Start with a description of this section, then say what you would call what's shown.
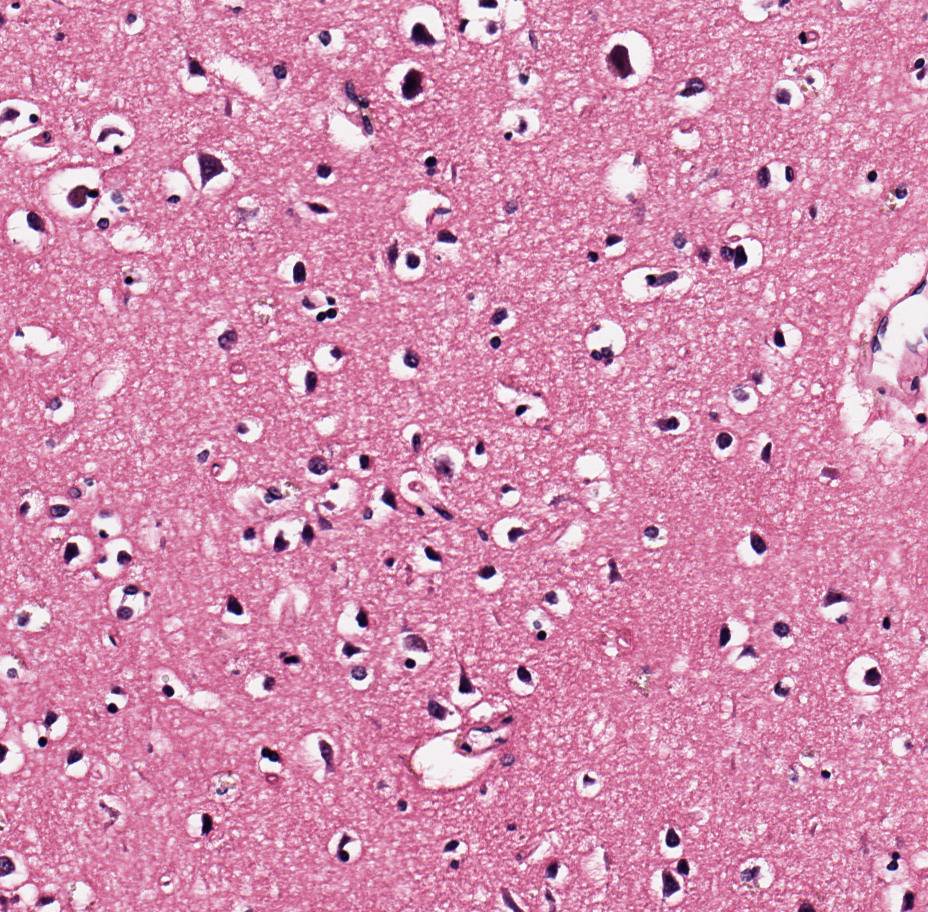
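Fine pink fibrillary neuropil throughout, cells scattered singly. Texture finely vacuolated, bubbly. Small round dark glial nuclei dotted evenly. No epithelium, glands or tubules. Tissue: cerebral cortex.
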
